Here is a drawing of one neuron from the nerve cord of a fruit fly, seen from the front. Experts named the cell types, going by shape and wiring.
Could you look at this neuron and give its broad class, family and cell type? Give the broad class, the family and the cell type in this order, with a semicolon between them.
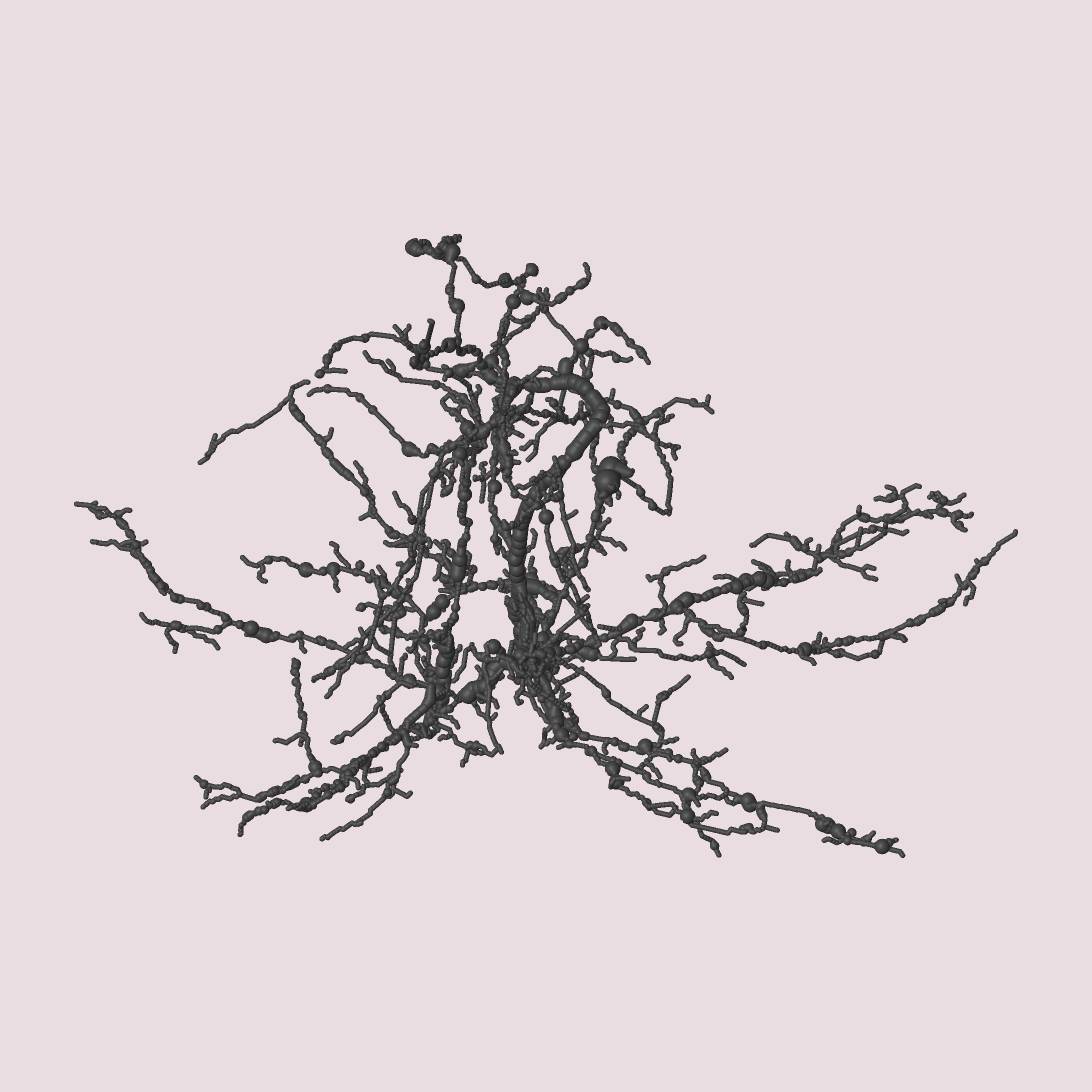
ascending neuron; hemilineage 08B; AN08B049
